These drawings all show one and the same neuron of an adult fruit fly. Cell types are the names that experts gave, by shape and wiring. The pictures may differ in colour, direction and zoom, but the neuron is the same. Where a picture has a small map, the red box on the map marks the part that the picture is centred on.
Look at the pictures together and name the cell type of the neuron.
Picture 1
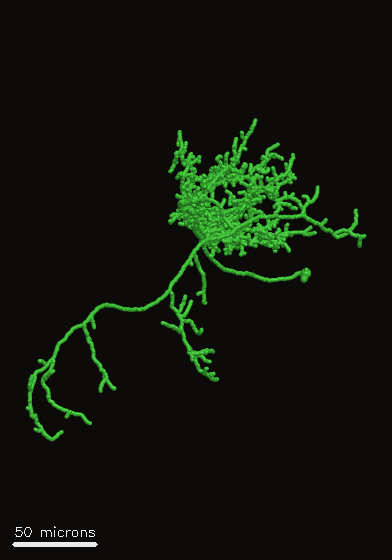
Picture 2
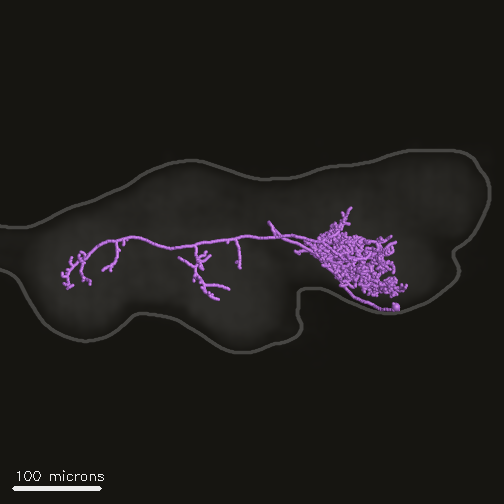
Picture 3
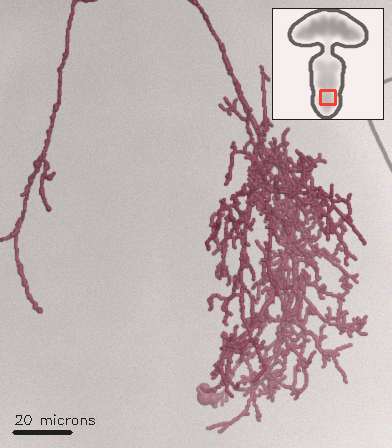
IN07B013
